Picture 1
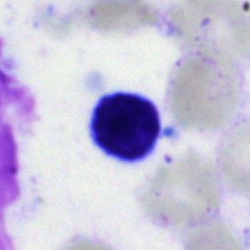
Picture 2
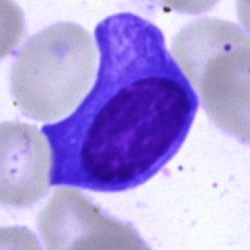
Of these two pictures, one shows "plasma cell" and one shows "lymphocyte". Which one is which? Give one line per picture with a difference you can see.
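Picture 1 shows a lymphocyte: No clear rim of cytoplasm is visible around the nucleus.
Picture 2 shows a plasma cell: The cytoplasm is plentiful and extends well beyond the nucleus on the upper and left sides.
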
